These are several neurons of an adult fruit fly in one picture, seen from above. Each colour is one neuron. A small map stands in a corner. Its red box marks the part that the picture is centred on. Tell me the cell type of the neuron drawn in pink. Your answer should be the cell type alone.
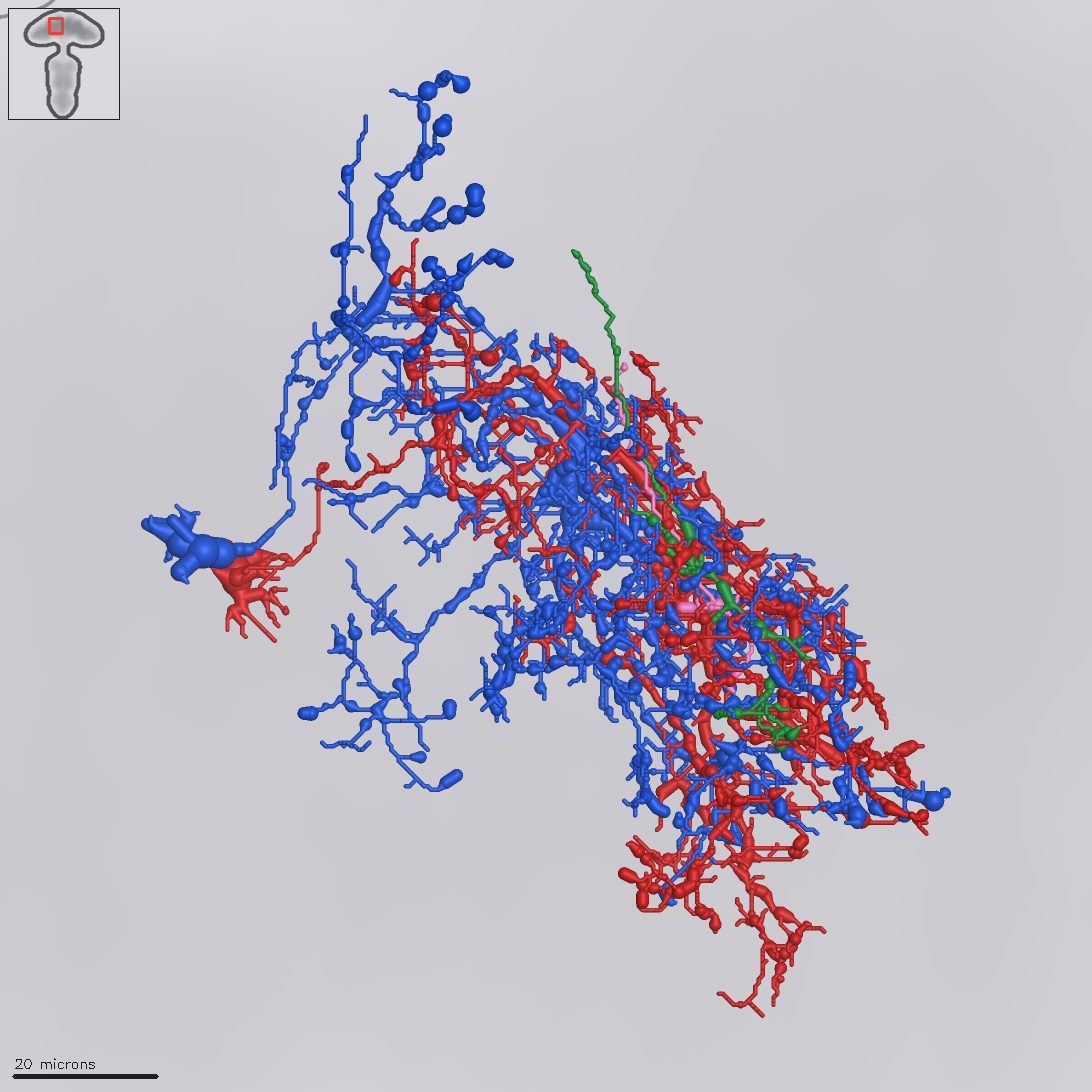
JO-EV5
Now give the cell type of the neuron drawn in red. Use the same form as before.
SAD110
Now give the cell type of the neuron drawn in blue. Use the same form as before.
SAD113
